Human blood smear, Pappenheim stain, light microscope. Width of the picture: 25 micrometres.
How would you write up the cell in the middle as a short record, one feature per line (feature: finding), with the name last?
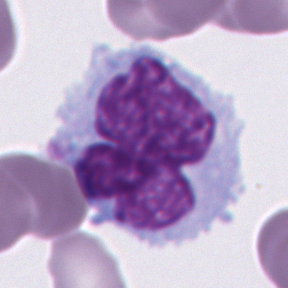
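Border: irregular, many small bumps and frills.
Chromatin: lacy, strand-like, not in dark blocks.
Cytoplasm: pale greyish blue, no coarse coloured granules.
Nucleus: about 15 by 13 micrometres, about 60% of cell area.
Name: monocyte.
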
